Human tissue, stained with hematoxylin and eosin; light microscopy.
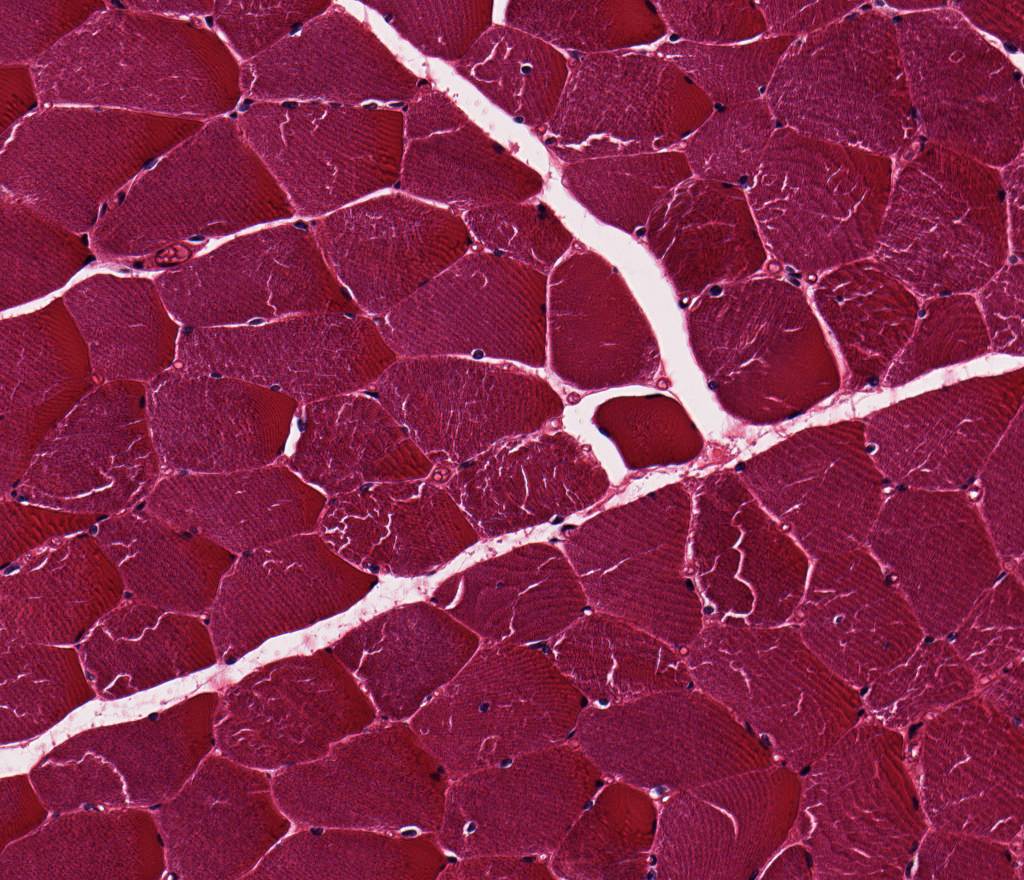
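Skeletal muscle. Small dark nuclei at fibre edges, not centres. Fibres within each fascicle separated only by thin endomysium strands. Moderate variation in fibre size; no groups of small angular fibres. Thin white crack-like sectioning clefts in many fibres.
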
